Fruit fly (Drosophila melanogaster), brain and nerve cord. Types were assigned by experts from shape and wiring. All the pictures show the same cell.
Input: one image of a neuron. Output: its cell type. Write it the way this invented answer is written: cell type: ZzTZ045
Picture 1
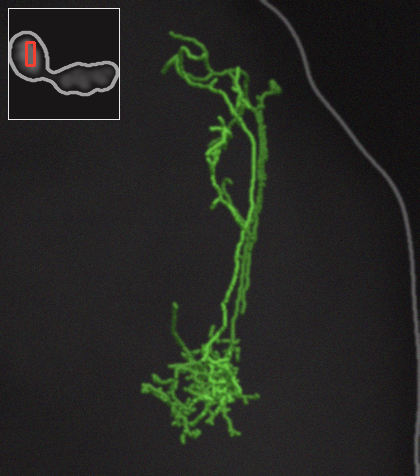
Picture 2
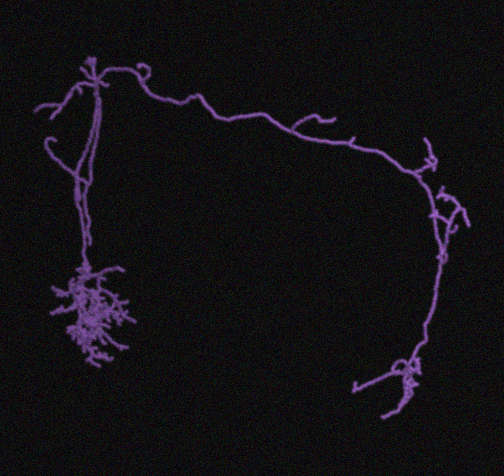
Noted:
cell type: WED091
